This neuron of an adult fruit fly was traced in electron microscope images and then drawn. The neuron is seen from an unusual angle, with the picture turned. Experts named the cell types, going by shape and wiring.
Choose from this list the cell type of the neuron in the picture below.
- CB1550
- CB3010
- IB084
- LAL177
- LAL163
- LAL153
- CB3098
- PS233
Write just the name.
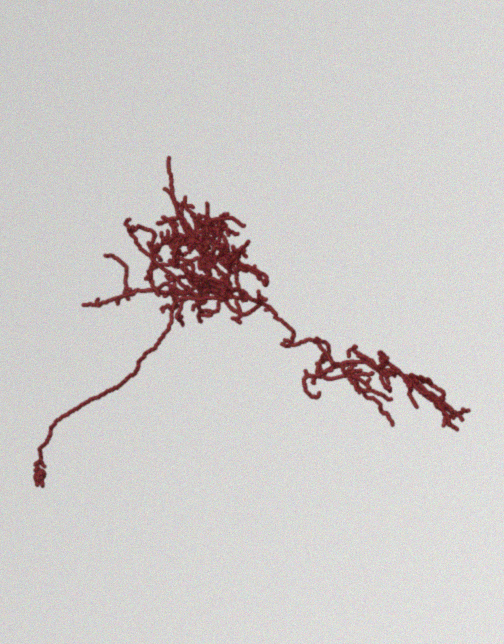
LAL163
